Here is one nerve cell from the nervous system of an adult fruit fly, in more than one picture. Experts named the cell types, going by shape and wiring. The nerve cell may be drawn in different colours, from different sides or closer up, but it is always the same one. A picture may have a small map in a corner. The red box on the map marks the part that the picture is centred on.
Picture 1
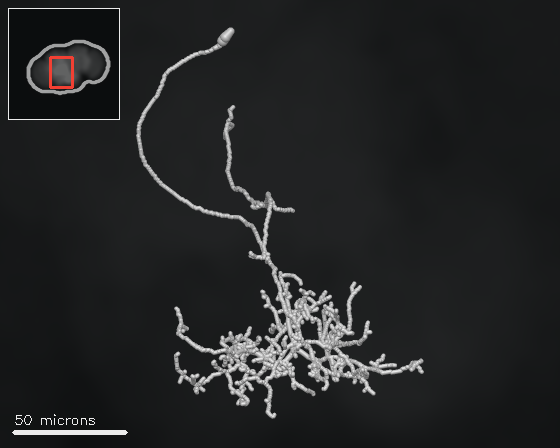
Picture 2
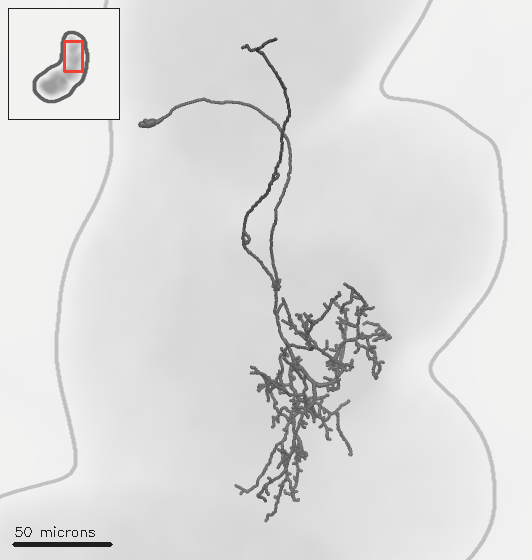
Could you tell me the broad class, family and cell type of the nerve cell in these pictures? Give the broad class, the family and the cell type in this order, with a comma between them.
nerve-cord intrinsic neuron, hemilineage 11A, IN11A012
